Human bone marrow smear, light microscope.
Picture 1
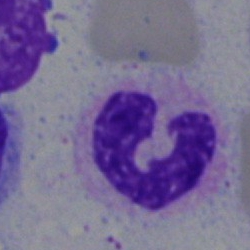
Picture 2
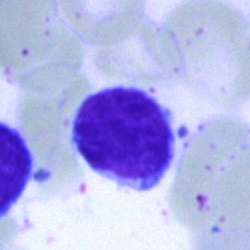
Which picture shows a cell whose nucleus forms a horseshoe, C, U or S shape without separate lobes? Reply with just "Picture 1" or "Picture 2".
Picture 1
